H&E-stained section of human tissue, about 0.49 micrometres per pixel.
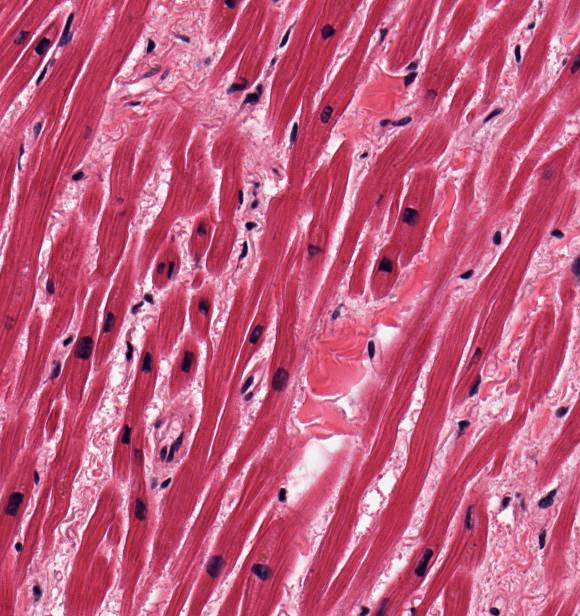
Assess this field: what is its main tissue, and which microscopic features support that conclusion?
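Shown here is myocardium, its elongated fibres running in parallel from lower left to upper right throughout. The fibres branch and join with neighbouring fibres, their nuclei lie centrally, and their cytoplasm stains deep pink-red with eosin.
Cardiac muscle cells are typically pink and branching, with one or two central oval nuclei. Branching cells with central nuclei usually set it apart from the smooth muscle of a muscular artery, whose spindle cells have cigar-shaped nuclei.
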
